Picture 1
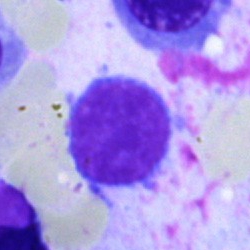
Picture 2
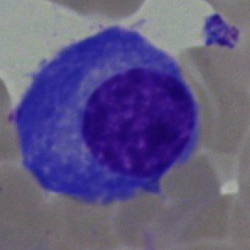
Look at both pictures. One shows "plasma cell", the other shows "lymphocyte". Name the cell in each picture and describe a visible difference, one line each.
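Picture 1 – lymphocyte. The cytoplasm is very scant, showing at most as a thin rim around the nucleus.
Picture 2 – plasma cell. The cytoplasm is abundant and takes up more of the cell than the nucleus does.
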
